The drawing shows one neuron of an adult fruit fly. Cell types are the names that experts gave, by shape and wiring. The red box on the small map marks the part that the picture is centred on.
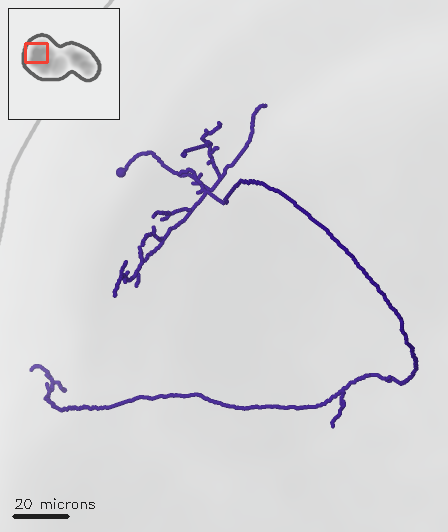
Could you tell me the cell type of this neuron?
MeTu4b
